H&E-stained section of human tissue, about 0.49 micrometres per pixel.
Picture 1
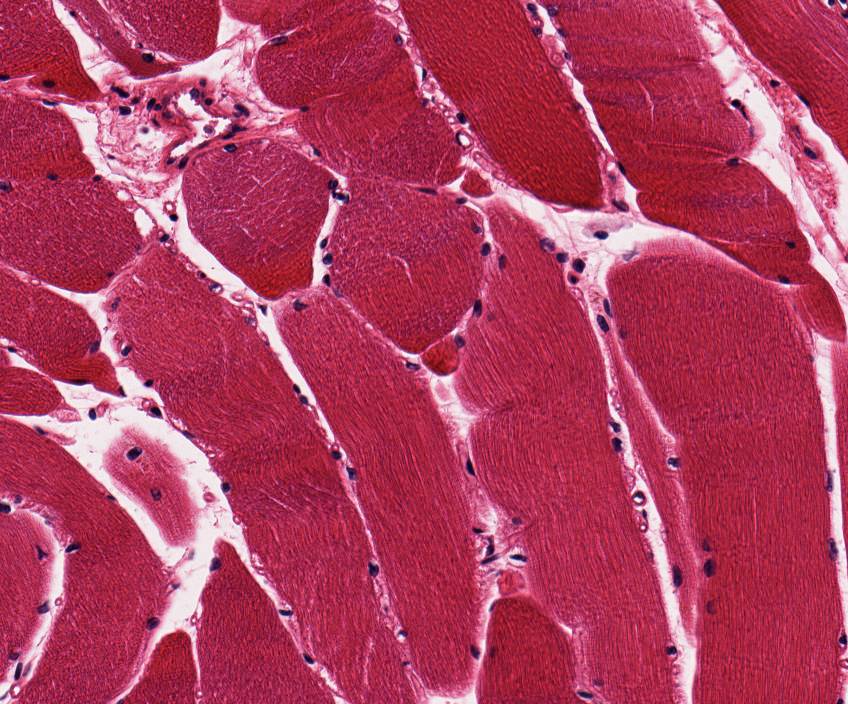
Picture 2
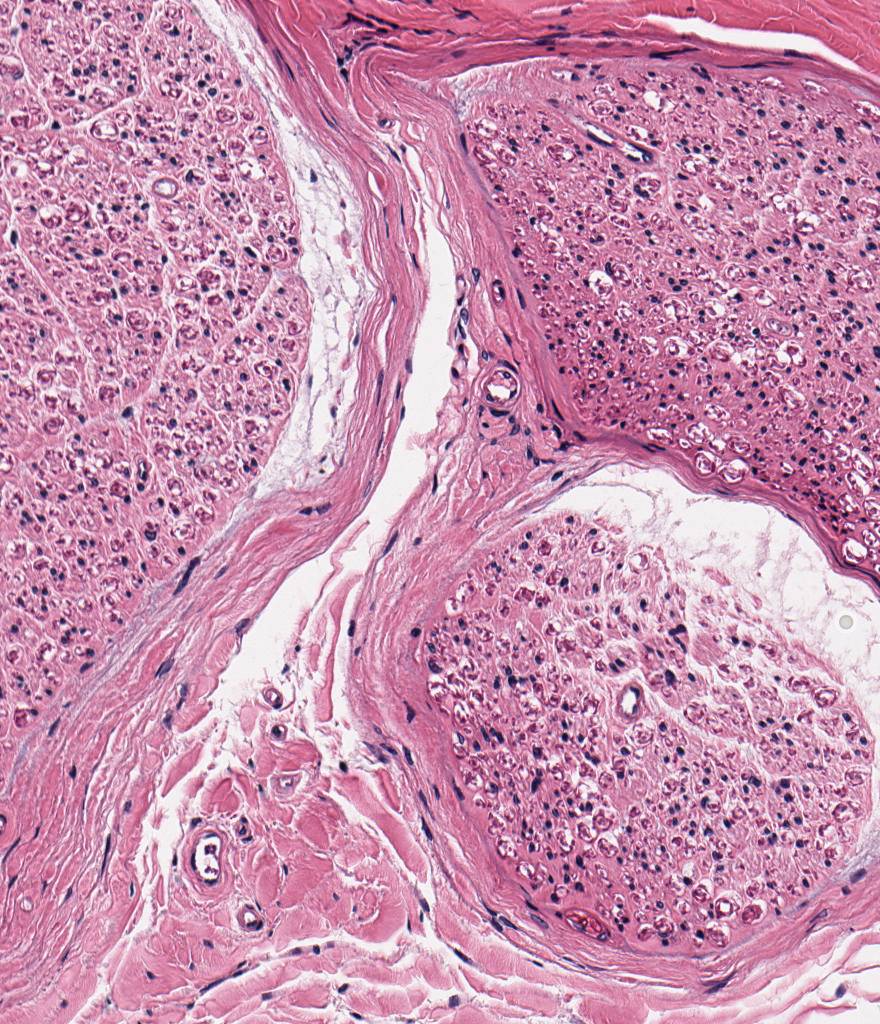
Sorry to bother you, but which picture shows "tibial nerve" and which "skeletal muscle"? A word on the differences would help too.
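Let's sort them out first: picture 1 is skeletal muscle and picture 2 is tibial nerve. In picture 1 the fibre cytoplasm is deep pink-red, with fine lines running along each fibre. The dark oval nuclei sit at the fibre edges rather than in the centres. Notice the upper left, where several fibres are cut obliquely and show rounded profiles. Picture 2 has three rounded nerve fascicles cut in cross section, at the upper left, upper right and lower right. Within them the fibres are cut across, many appearing as small pale rings around a central pink dot. Numerous small dark oval nuclei are scattered evenly among them.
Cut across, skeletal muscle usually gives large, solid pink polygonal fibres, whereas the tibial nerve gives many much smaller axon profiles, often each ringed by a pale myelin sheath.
A thin layered rim of flattened cells with elongated nuclei bounds each fascicle.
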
